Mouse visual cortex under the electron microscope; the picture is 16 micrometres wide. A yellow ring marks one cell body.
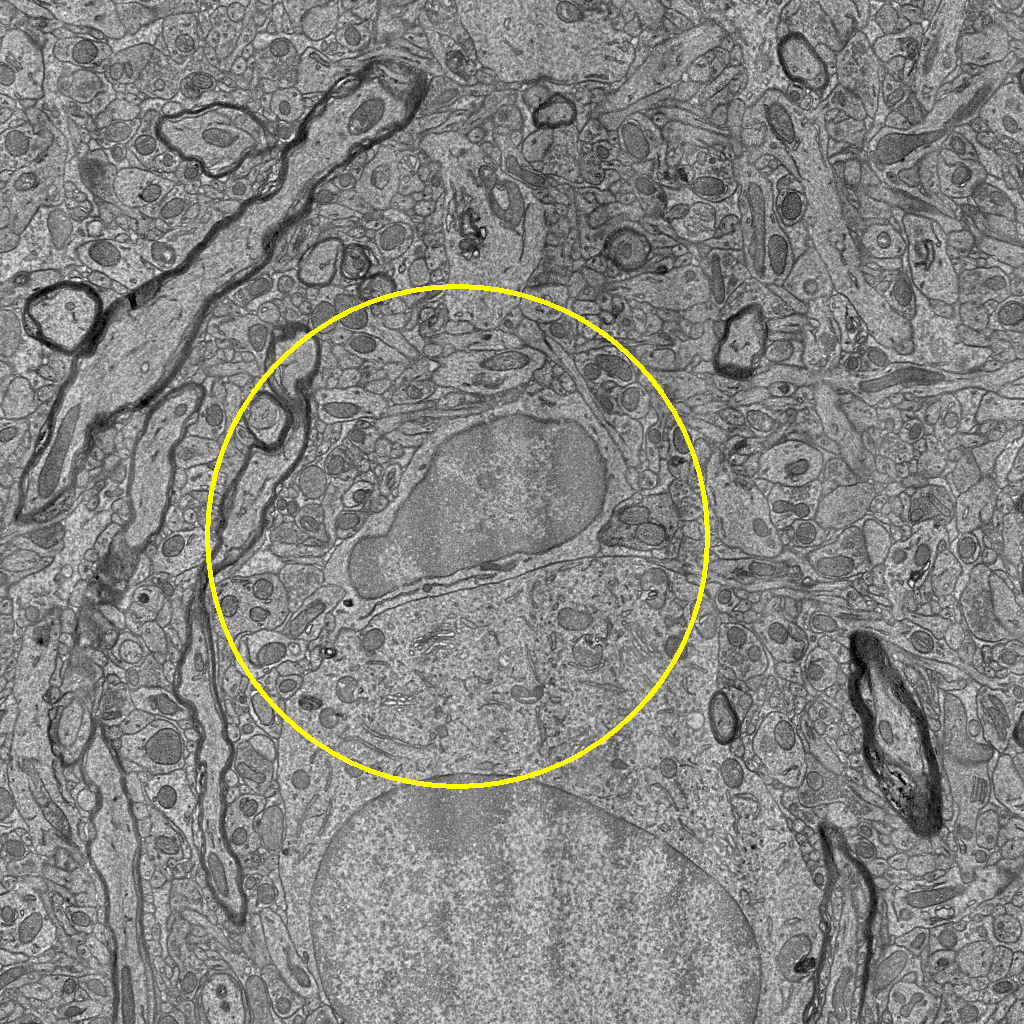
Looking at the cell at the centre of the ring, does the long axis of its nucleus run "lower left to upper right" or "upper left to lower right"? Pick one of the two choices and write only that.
Lower left to upper right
